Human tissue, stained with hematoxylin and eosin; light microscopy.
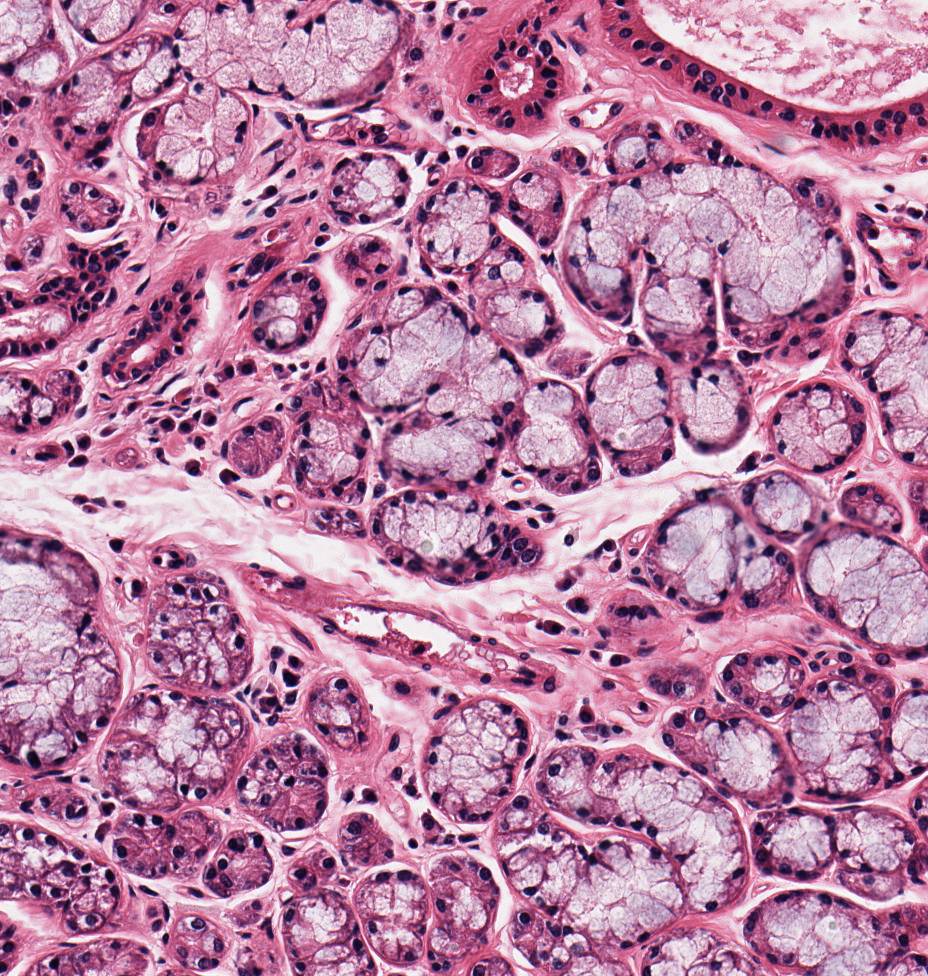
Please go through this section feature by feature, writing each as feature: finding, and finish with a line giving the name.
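Acini: mostly pale, bubbly, grey-lilac cytoplasm
Nuclei in pale acini: dark, flattened, pressed to cell base
Duct: large, top right; single row of columnar cells, pink cytoplasm
Vessel: thin-walled, red blood cells, connective tissue band just below centre
Name: minor salivary gland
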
